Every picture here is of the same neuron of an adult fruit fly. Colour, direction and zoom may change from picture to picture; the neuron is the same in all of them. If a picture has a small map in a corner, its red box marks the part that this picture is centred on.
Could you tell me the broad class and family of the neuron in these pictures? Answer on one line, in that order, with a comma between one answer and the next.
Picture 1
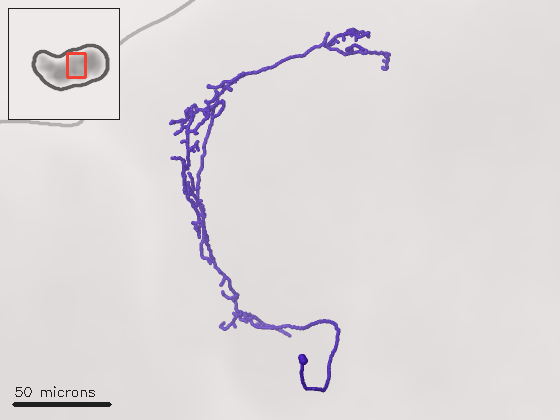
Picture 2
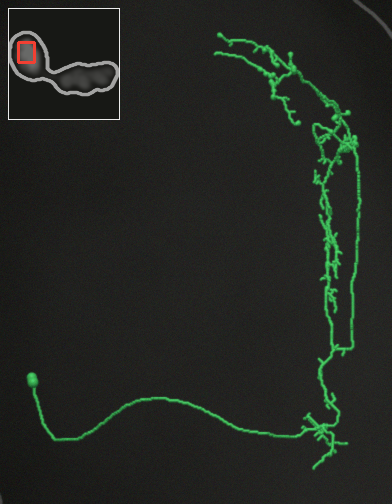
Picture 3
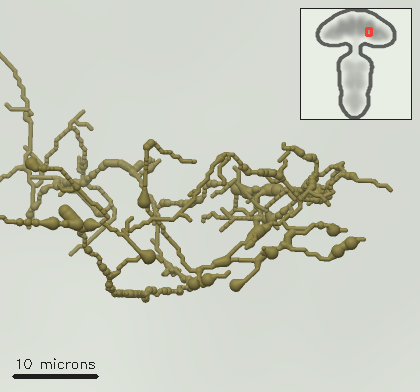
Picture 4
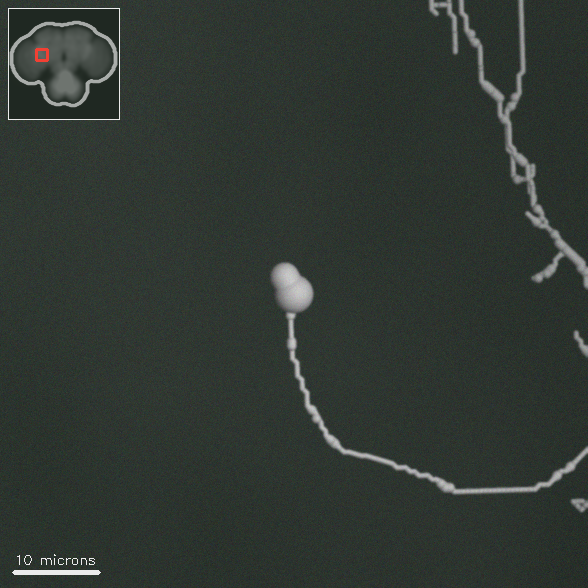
central-brain intrinsic neuron, hemilineage WEDa2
